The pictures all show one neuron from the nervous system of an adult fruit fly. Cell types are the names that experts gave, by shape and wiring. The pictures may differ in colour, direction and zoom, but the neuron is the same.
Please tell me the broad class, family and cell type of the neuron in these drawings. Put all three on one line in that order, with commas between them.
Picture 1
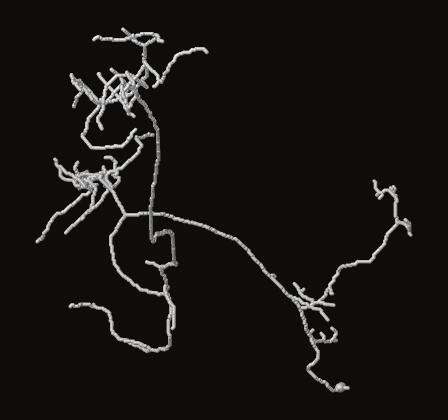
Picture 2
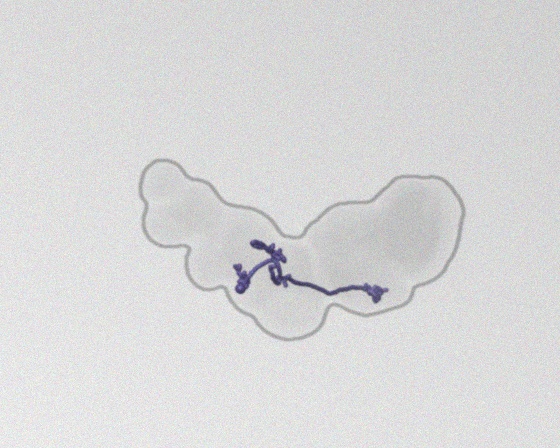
ascending neuron, hemilineage 12B, AN12B076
